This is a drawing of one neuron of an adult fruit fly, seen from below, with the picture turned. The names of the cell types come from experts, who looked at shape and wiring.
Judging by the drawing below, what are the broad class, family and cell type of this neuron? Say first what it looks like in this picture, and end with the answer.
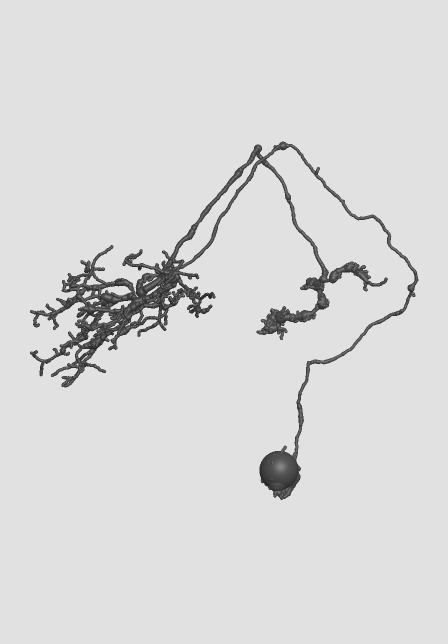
Its cell body lies at the bottom of the picture. The picture shows dozens of branch ends. This is an optic-lobe intrinsic neuron. Its family is T. The cell type is T4d.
